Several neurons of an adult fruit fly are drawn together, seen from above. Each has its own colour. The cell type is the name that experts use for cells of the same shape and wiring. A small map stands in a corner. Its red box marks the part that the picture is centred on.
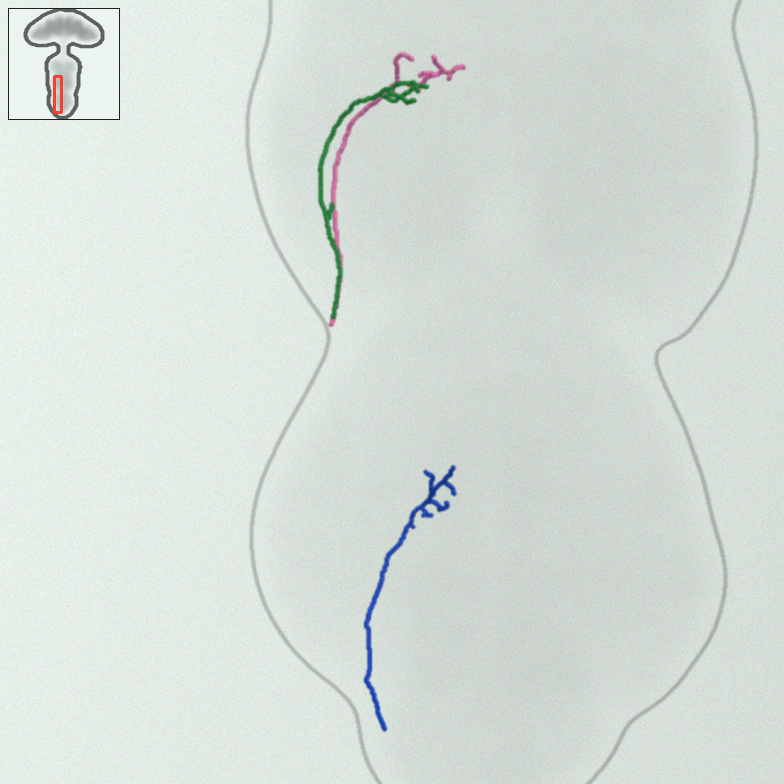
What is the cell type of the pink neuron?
SNta42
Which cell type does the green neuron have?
SNta34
